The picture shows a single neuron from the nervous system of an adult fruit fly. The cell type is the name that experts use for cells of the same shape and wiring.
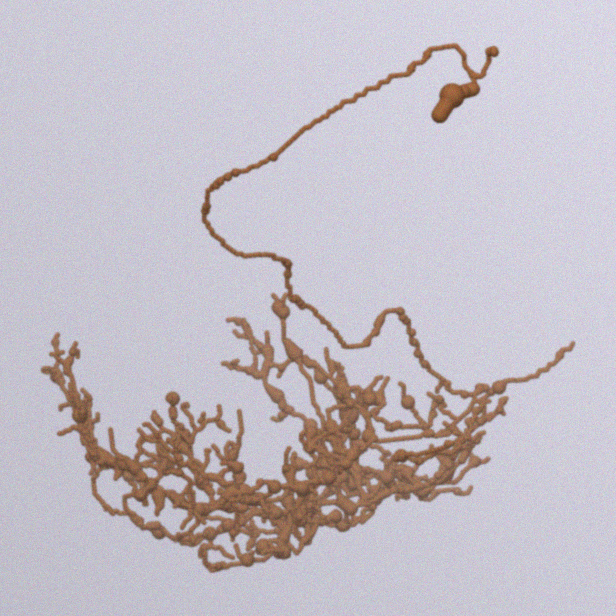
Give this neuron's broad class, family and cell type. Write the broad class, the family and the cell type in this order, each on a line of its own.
central-brain intrinsic neuron
hemilineage VLPl4_anterior
AVLP420_a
